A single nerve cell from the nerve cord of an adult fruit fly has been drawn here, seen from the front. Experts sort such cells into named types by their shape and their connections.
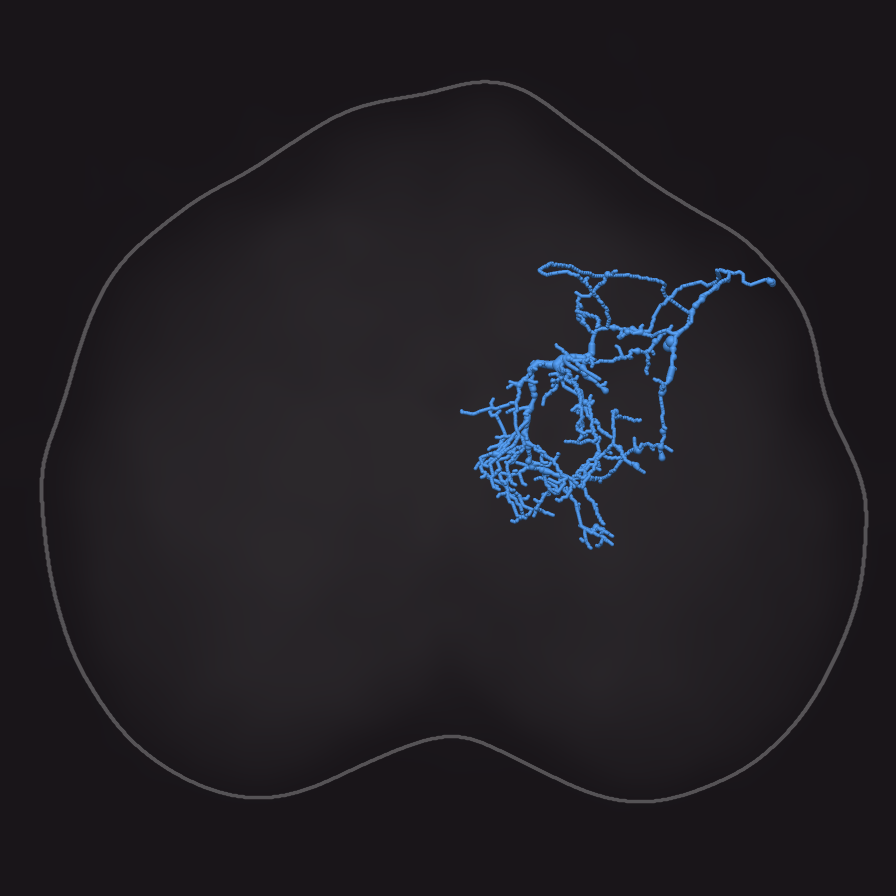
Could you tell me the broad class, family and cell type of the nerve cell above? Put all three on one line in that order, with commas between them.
nerve-cord intrinsic neuron, hemilineage 03A, IN03A081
